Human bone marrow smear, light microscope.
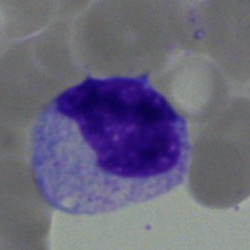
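Myelocyte, central cell of a stained bone marrow smear. Nucleus a single unsegmented mass, set toward the upper right. Chromatin deep purple and dense. Cytoplasm pale lilac-blue, with fine purple granules scattered throughout.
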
